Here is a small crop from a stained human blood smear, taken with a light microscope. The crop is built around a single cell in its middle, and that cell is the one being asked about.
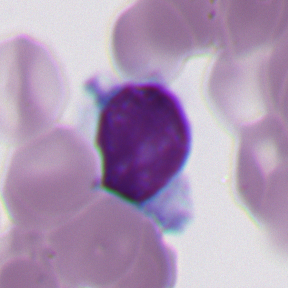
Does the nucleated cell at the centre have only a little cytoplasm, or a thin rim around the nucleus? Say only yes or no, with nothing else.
Yes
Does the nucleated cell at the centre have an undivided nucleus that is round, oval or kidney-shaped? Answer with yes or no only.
Yes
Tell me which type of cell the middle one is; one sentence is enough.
The cell marked by its central position in the crop is a typical lymphocyte.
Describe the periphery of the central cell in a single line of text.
The edge of the cell is broken up by ragged stretches or by outward projections.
